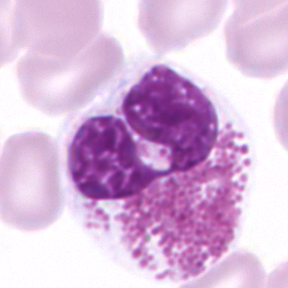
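Eosinophil at the centre of a stained peripheral blood smear. Its nucleus has two lobes, with dark purple, coarsely clumped chromatin. Granules are most crowded in the lower right part of the cell. The outline is rounded and smooth-edged.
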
